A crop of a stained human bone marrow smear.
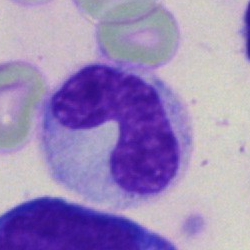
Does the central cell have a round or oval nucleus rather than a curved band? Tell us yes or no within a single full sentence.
No, the shape of the nucleus is a curved band without separate lobes.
